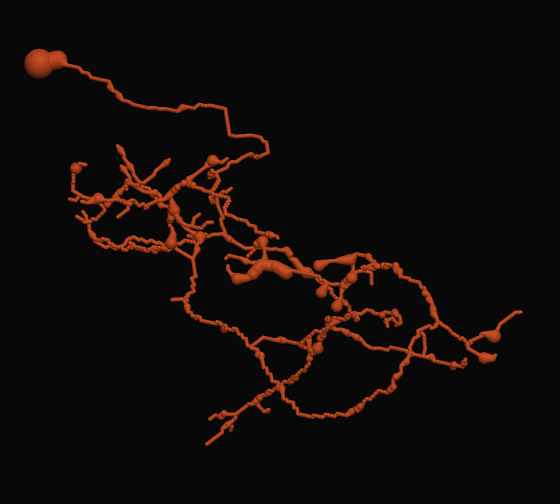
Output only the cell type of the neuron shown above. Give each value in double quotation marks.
"SMP279_c"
